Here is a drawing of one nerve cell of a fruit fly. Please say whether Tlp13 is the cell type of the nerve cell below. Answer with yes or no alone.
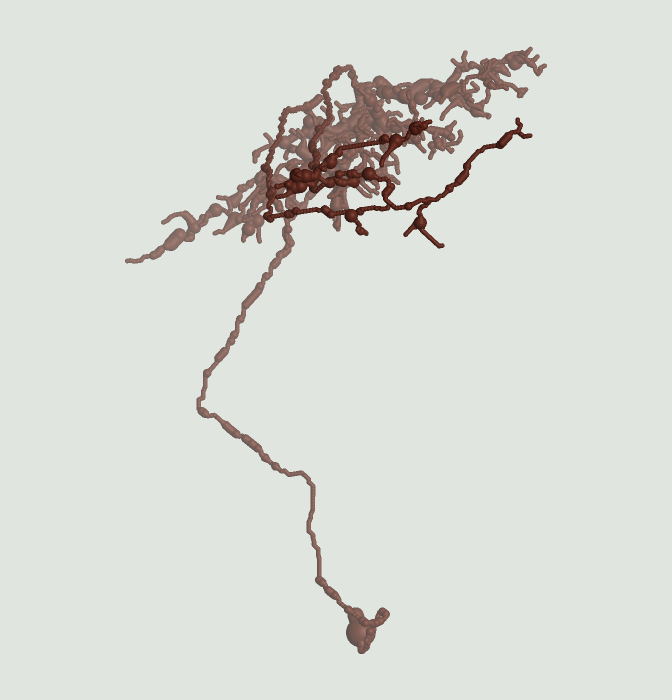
yes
